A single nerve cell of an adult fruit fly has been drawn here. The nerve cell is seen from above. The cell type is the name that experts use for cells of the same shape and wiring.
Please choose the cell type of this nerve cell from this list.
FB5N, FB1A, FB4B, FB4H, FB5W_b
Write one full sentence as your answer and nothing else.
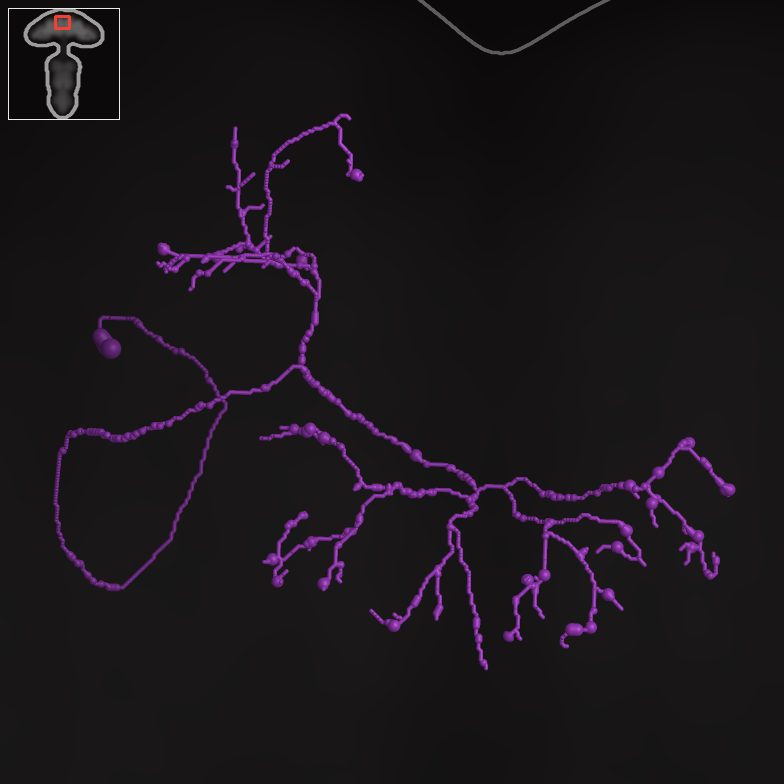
It is to cell type FB5W_b that the nerve cell belongs.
